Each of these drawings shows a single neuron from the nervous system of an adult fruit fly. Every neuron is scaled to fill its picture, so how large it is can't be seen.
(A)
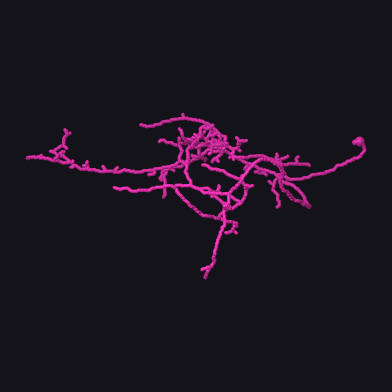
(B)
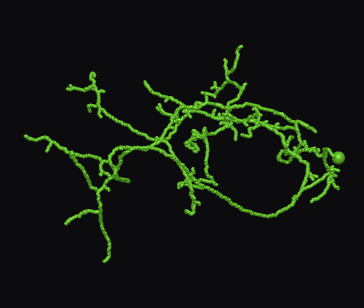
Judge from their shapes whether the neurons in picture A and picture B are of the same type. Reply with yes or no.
yes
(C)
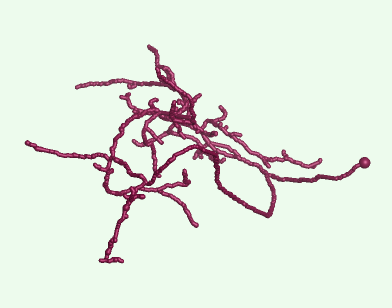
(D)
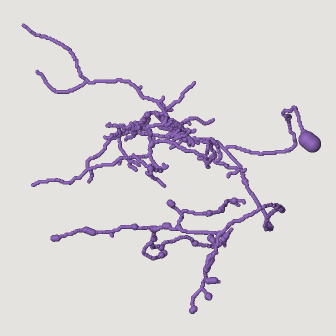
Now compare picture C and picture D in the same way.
yes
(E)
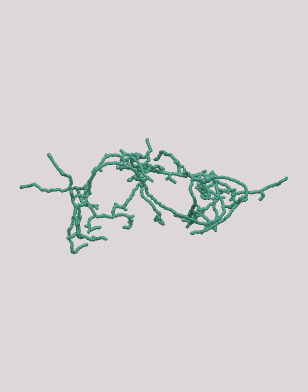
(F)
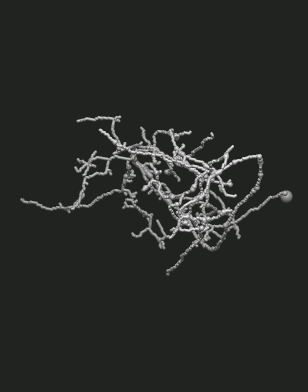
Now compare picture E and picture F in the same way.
yes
